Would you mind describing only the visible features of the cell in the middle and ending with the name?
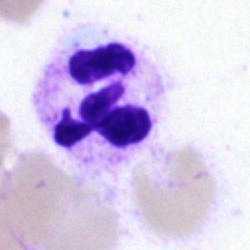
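Working through the features in turn: the nucleus is divided into several separate lobes. Its chromatin is dense and stains dark purple throughout. Next, the cytoplasm is plentiful and pale pinkish-lilac. Last, fine pinkish-violet granules are scattered through it. The cell in the middle is a segmented neutrophil.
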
